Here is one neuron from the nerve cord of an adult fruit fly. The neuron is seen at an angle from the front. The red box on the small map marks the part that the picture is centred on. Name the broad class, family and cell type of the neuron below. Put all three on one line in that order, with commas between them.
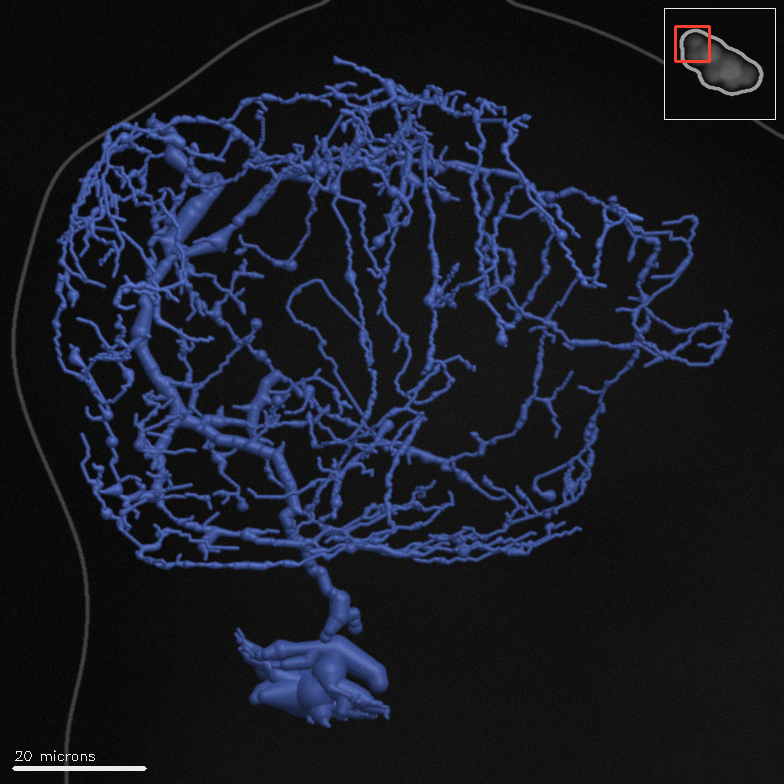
efferent neuron of the nerve cord, hemilineage 00B, EN00B012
